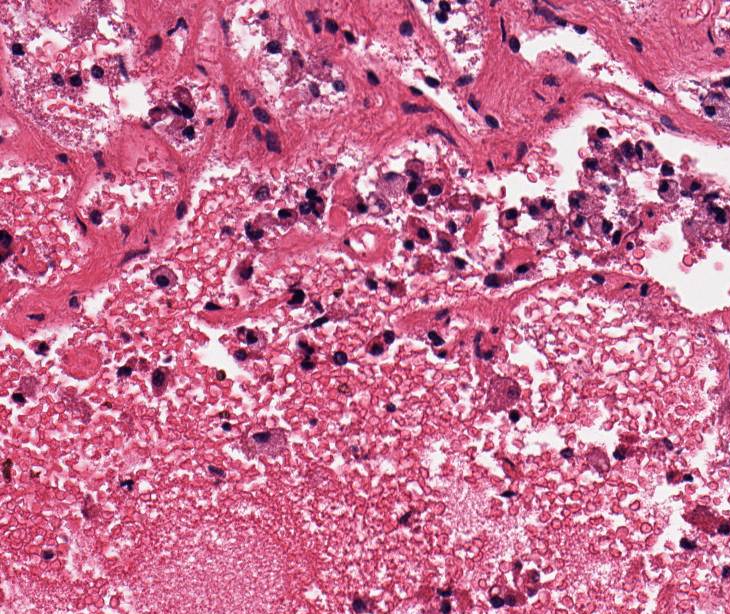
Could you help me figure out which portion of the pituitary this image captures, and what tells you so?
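The field holds blood in a vessel or clot. No epithelium is present anywhere in it.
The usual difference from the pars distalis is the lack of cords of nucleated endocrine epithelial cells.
Centrally, scattered cells with small round dark nuclei lie among the red blood cells.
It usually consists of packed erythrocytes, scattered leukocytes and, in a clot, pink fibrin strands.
A pale pink, finely granular area with few cells lies among them at the lower left.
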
